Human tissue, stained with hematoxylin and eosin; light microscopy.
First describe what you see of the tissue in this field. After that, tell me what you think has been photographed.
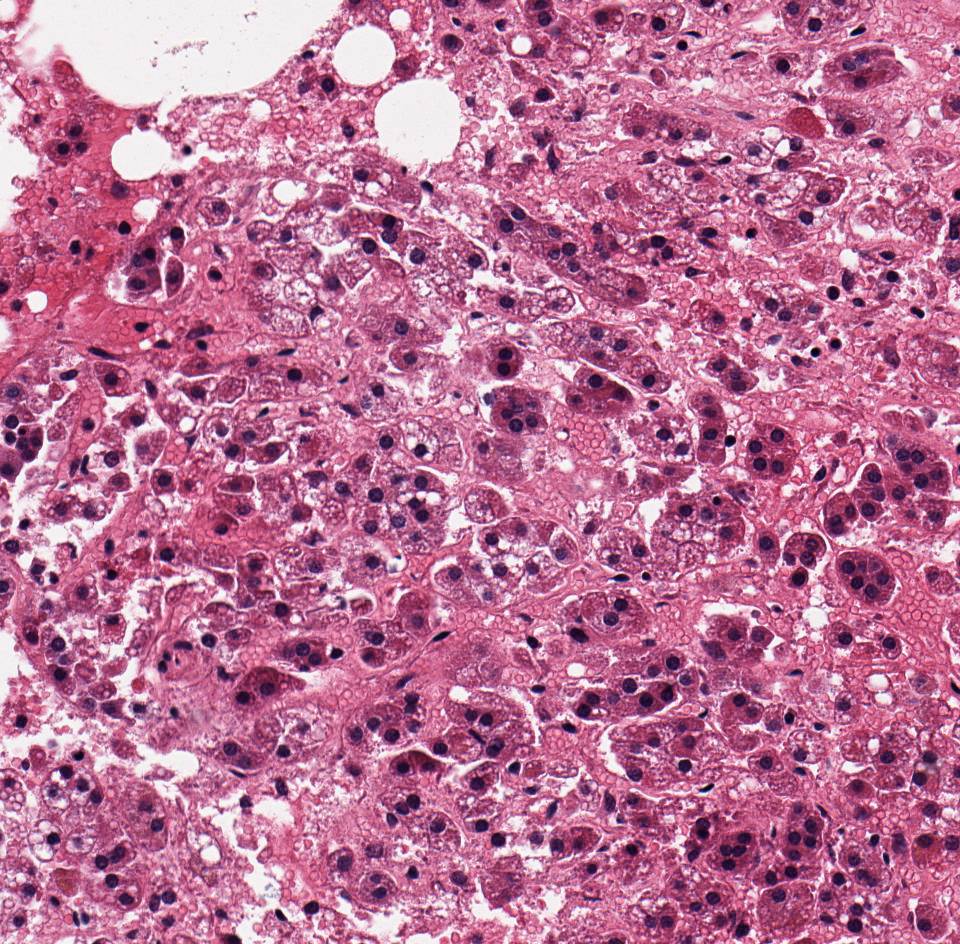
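Large cells: round nuclei, each with a dark central nucleolus; pink cytoplasm holding many small clear vacuoles. Near the top edge, left of centre: a few large round clear vacuoles. Between clusters of large cells: scattered small dark elongated nuclei. Tissue: adrenal gland.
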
